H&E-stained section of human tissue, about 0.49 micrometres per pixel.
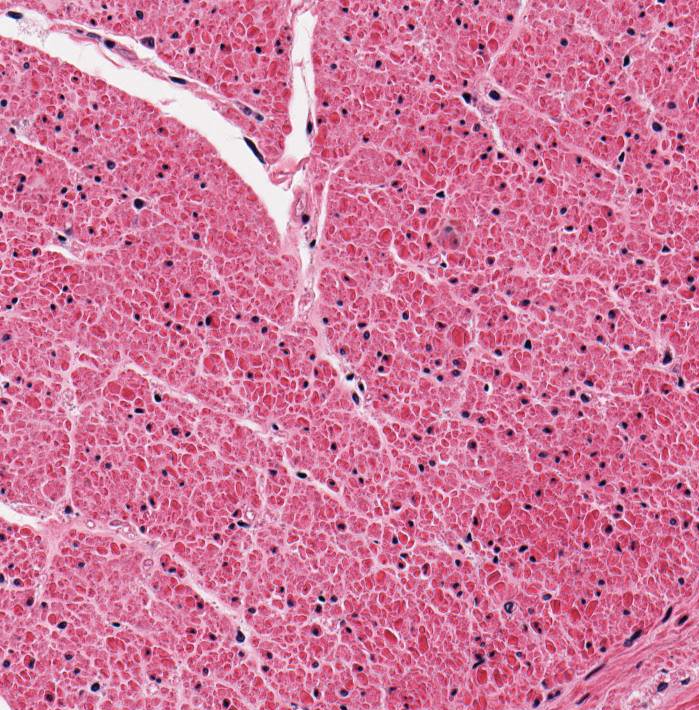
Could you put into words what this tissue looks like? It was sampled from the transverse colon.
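First, the field: almost wholly filled by densely packed small pink profiles of muscle fibres, rounded to polygonal, cut in cross section. Next, nuclei: dark, round to oval, spread evenly among the profiles, with most profiles lacking one. Then connective tissue: thin pale pink strands branch across the field, dividing the fibres into bundles. Last, cytoplasm: bright pink and mottled, with small pale gaps between profiles.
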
